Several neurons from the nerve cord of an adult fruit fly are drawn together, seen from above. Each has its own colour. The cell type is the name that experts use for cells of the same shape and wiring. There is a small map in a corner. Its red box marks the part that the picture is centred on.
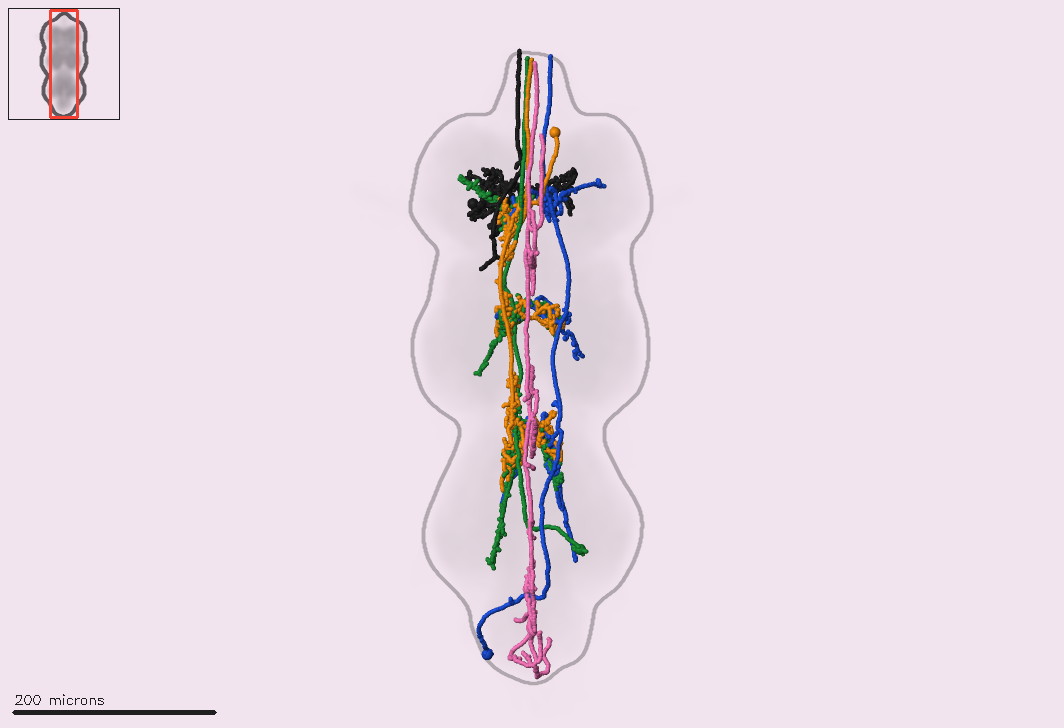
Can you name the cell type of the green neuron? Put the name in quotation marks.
"AN08B018"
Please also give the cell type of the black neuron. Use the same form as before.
"AN01B014"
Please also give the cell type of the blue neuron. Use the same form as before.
"ANXXX120"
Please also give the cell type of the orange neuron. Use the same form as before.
"AN08B024"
